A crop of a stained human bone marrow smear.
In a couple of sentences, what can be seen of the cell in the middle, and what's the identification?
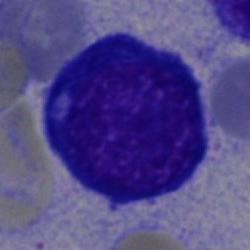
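Nearly the whole cell is taken up by the nucleus, and the cytoplasm forms only a thin, deep blue rim. Just inside the left edge of the cell lies a small pale area, and a tiny bulge projects from the bottom edge. This is a proerythroblast.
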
